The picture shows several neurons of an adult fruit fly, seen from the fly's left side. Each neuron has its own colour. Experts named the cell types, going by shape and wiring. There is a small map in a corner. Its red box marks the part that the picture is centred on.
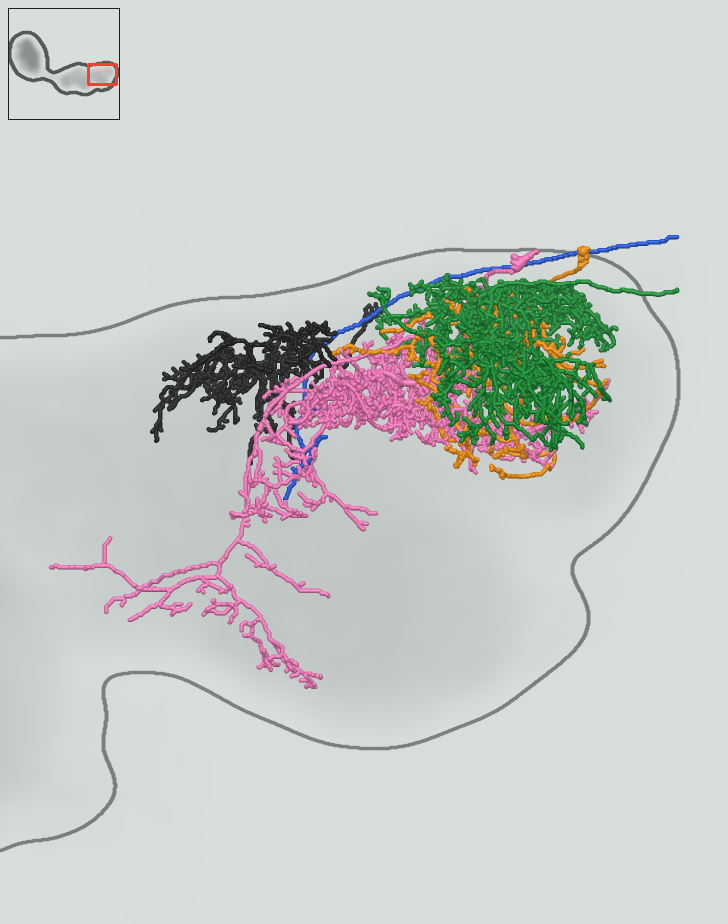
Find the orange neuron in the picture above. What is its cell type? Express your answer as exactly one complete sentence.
By its cell type, the neuron is INXXX436.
